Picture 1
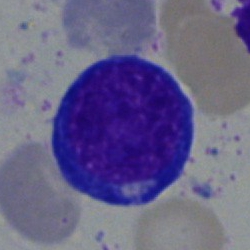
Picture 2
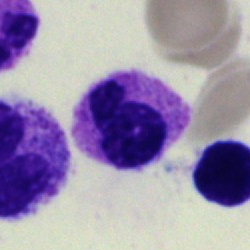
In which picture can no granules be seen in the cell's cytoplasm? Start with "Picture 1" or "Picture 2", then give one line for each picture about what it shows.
Picture 1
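Picture 1: No granules are seen in the cytoplasm.
Picture 2: Fine granules are scattered through the cytoplasm.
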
